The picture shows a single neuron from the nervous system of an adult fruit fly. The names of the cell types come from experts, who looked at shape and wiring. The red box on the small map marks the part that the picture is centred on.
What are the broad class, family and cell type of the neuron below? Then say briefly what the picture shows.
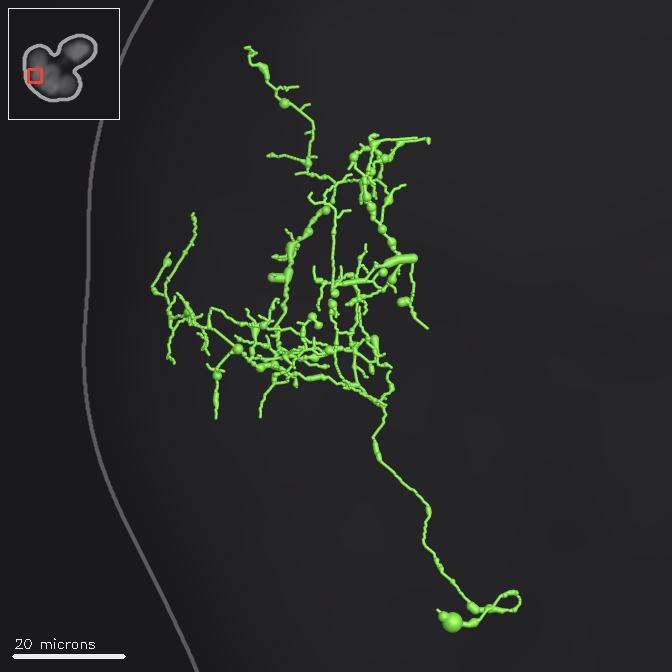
This is a central-brain intrinsic neuron. The family is hemilineage SLPpm1. It is of cell type LHPD4a1. From top to bottom in the picture it spans about 110 microns. The picture shows dozens of branch ends.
